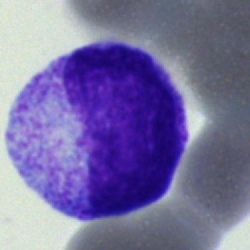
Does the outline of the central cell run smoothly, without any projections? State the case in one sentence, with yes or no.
Yes, neither ragged parts nor projections, blebs or tags mark the edge of the cell.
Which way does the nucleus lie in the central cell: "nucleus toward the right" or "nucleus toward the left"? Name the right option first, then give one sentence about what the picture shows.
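Nucleus toward the right. The nucleus sits off-centre toward the right side of the cell.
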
